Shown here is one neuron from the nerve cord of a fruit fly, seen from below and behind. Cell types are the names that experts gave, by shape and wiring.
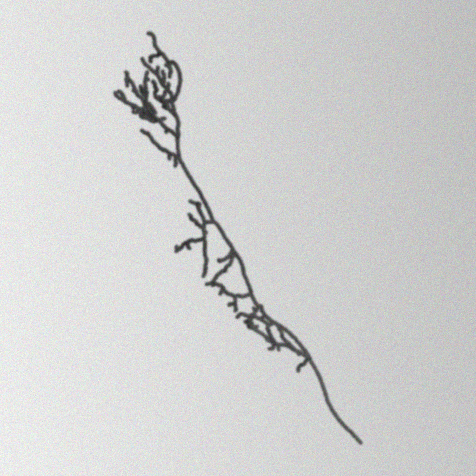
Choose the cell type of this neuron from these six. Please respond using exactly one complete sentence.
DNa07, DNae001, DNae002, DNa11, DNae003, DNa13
The type of this neuron is the cell type DNae001.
